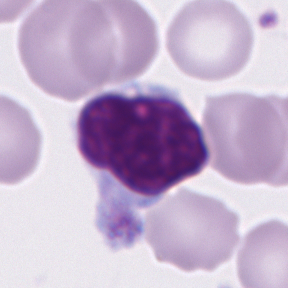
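Typical lymphocyte in a stained blood smear: notice that the nucleus is one unsegmented mass with no lobes, its chromatin dark purple and coarsely clumped. The cytoplasm is pale grey-blue, and fine purple granules gather at the lower end of its tail.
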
